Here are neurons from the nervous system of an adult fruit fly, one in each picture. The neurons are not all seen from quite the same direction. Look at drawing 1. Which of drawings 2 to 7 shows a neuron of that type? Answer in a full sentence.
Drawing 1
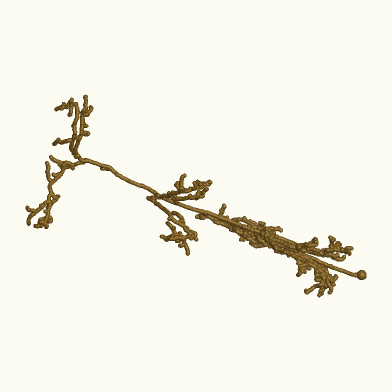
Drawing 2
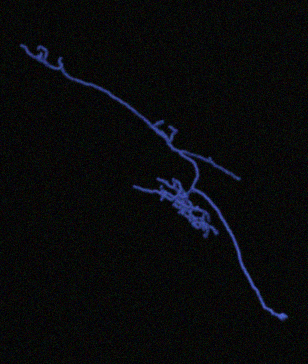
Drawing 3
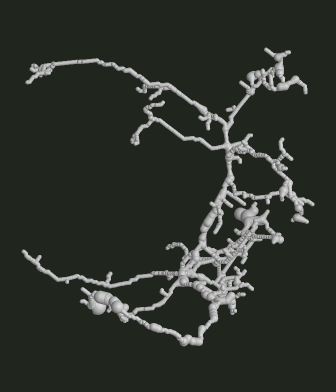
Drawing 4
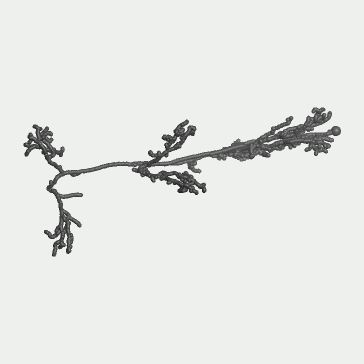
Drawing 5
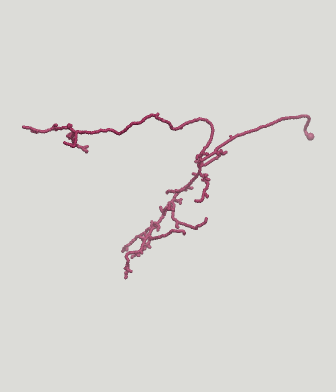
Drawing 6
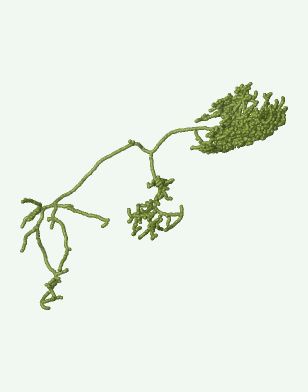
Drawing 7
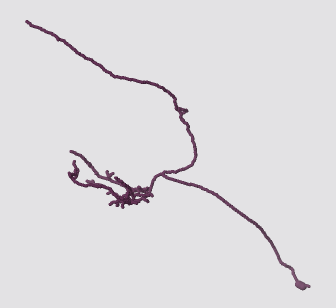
The neuron in drawing 4 is of the same cell type.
